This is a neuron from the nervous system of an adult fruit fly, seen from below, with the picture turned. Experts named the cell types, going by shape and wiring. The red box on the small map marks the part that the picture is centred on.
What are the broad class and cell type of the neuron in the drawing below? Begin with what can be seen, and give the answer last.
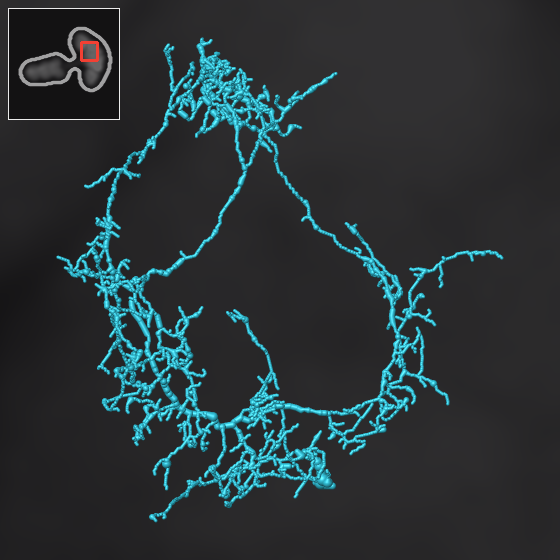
It lies in the brain. The picture shows more than a hundred branch ends. This is a central-brain intrinsic neuron. It is of cell type PS157.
